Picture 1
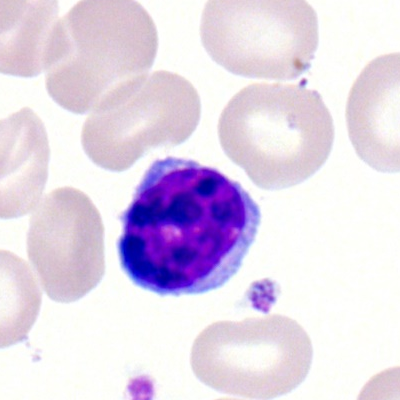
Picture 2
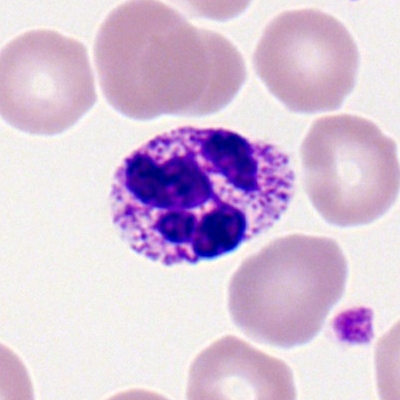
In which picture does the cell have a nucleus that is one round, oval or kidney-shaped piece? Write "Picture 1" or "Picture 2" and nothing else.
Picture 1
